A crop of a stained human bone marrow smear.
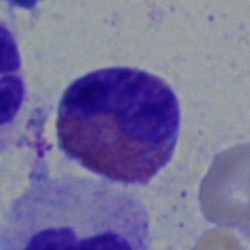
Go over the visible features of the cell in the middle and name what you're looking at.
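Round, smooth outline, I'd say. The upper part of the cell is stained a dense dark blue-purple, while the lower half has a mottled reddish-purple tinge. I don't see any wide pale rim of cytoplasm around that dark-stained mass. So this is an eosinophil.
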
